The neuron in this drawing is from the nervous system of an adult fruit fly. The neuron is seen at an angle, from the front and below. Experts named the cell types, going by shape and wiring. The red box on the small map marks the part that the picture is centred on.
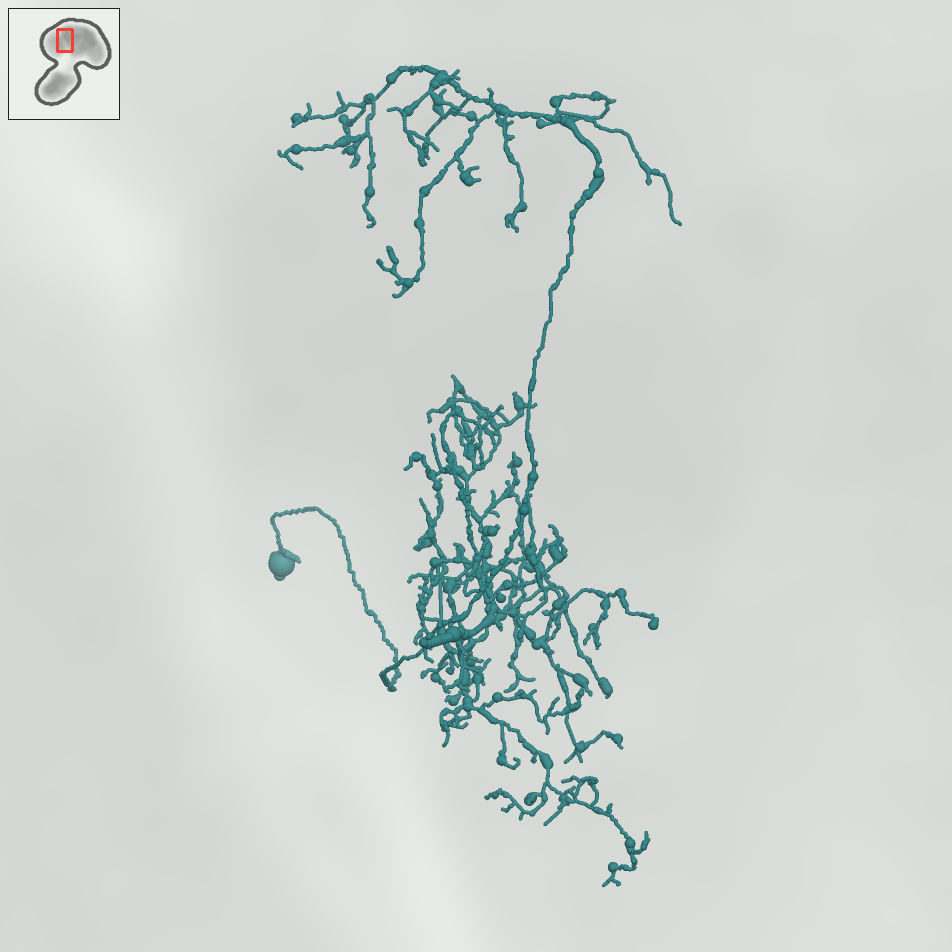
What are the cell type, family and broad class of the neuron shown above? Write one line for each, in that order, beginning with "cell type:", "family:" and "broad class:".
cell type: AVLP555
family: hemilineage VLPp1
broad class: central-brain intrinsic neuron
